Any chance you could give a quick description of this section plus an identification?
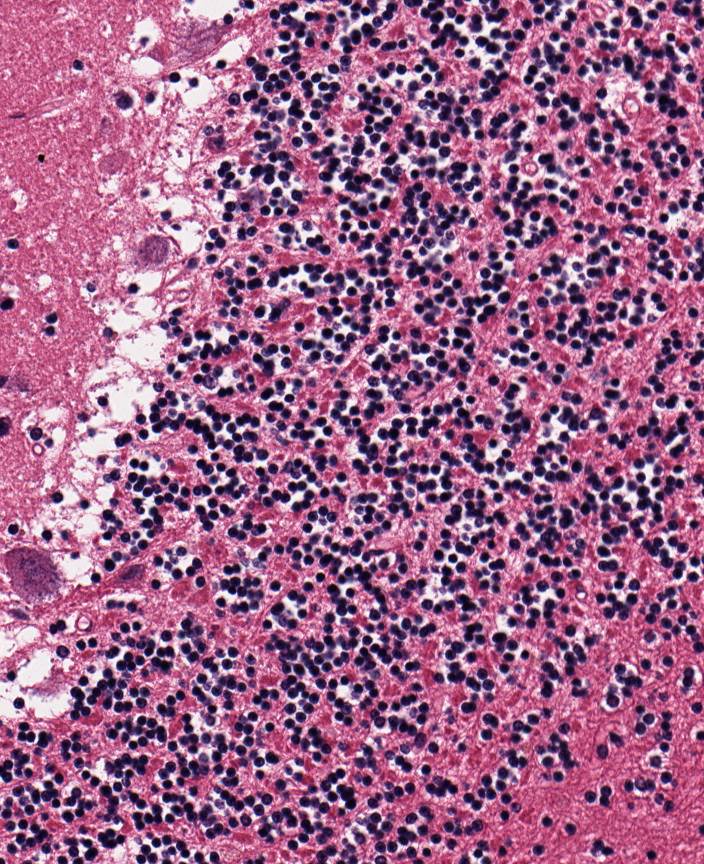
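Except at upper left, a dense layer of small, round, darkly staining nuclei with scant visible cytoplasm fills the field. Irregular pink eosinophilic strands and islands lie between its nuclear clusters. The upper left layer is pale pink and fibrillar, with scattered nuclei. The section is cerebellum.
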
